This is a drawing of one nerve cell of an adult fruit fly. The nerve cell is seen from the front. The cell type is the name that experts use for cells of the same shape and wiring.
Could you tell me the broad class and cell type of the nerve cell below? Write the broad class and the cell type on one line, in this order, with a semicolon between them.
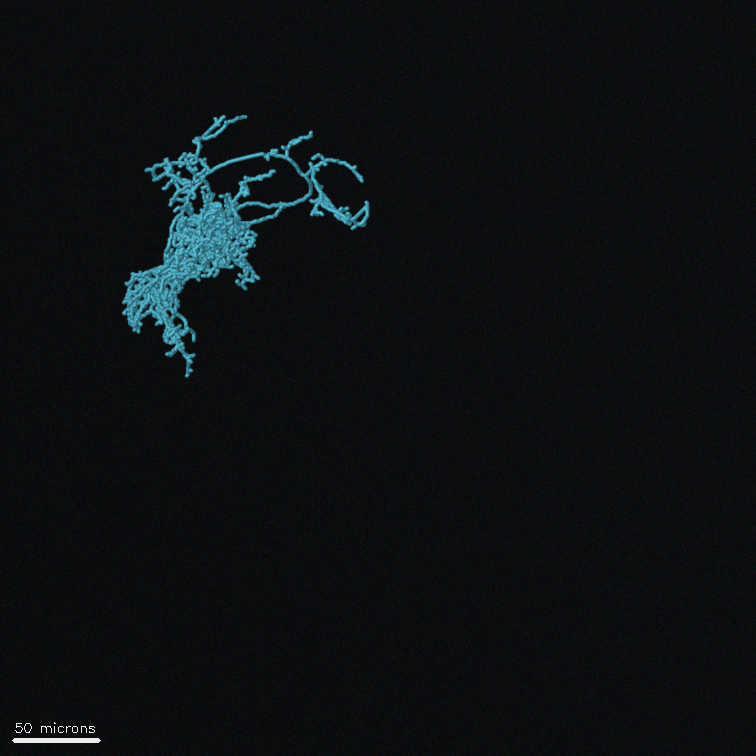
central-brain intrinsic neuron; AVLP758m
